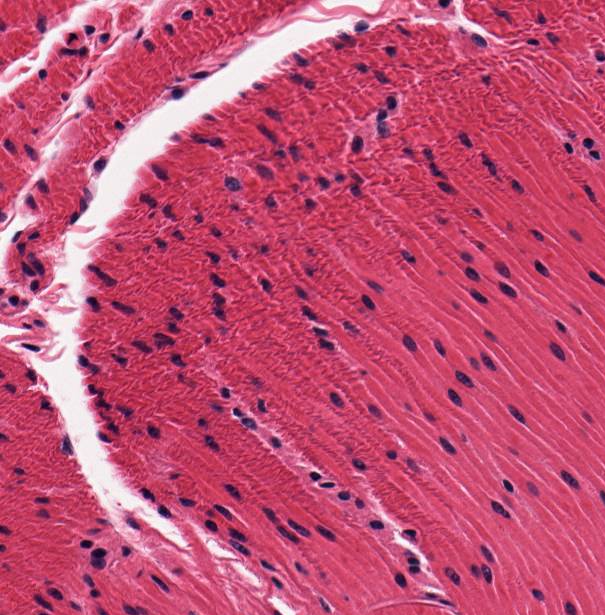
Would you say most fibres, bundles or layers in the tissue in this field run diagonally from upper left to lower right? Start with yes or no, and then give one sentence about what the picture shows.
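Yes. In the main mass on the right, the fibres run mostly in parallel, obliquely from upper left toward lower right.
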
